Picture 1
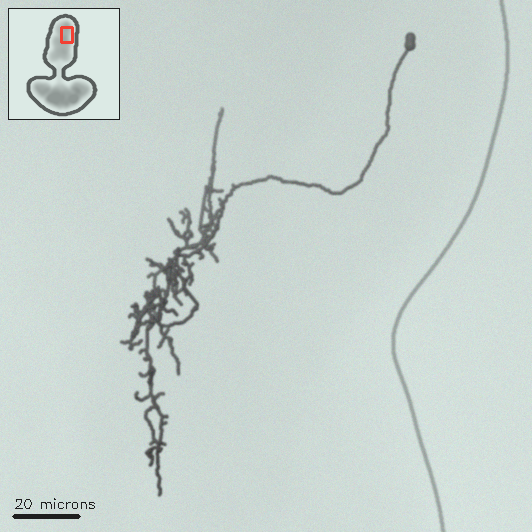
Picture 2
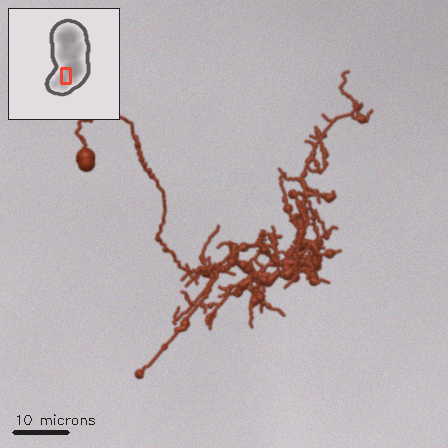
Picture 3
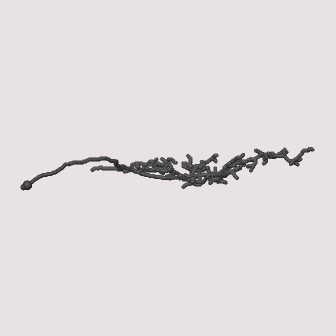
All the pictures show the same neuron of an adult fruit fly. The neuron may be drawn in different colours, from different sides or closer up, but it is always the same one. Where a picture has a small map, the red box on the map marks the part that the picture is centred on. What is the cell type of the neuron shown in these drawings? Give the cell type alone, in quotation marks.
"IN09A086"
